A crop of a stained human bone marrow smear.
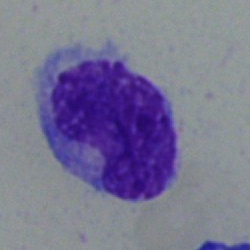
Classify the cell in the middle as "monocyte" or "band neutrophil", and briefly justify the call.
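Answer: monocyte. The cell is oval, its long axis running from upper left to lower right. The nucleus sits off-centre toward the right, so most of the cytoplasm lies on the left. That cytoplasm forms a pale blue rim, widest on the left and lower left, and a paler, almost clear patch sits against the lower left edge of the nucleus.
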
